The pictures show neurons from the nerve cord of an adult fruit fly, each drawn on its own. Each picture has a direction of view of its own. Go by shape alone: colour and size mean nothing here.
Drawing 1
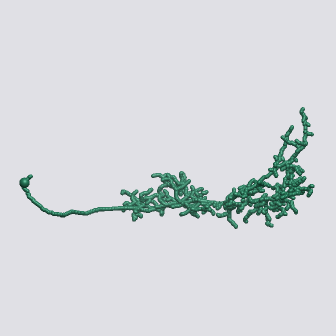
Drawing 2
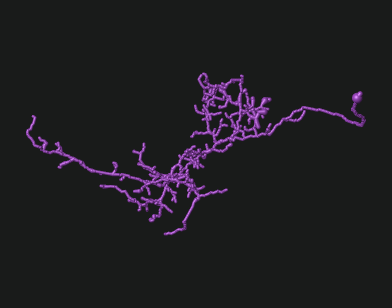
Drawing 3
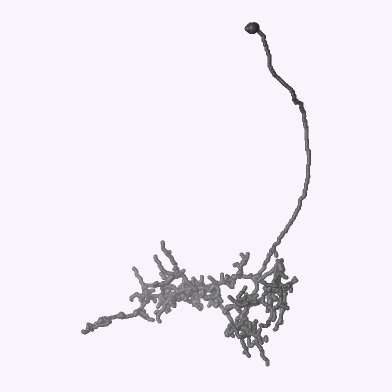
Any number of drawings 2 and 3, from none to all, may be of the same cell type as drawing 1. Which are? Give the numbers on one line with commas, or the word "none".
none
